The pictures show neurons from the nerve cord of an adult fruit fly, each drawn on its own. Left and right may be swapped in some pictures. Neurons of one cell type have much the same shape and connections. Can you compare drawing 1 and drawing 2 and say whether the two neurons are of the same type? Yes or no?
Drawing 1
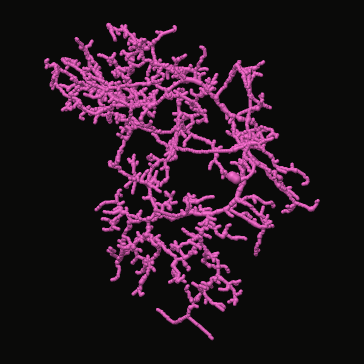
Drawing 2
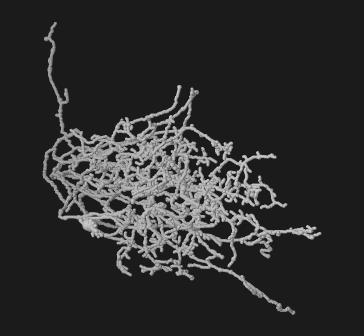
no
